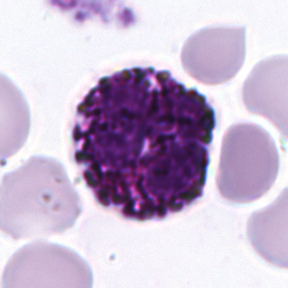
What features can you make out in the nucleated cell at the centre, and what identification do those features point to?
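Coarse granules crowd this cell from one side to the other. They lie over the nucleus, so I can't trace its outline at all. Out at the edge they reach the border too, which gives it a beaded look. Hardly any cytoplasm shows free of granules. This is a basophil.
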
